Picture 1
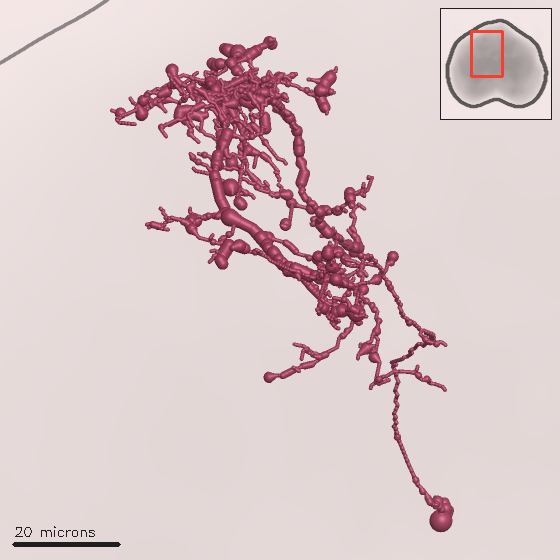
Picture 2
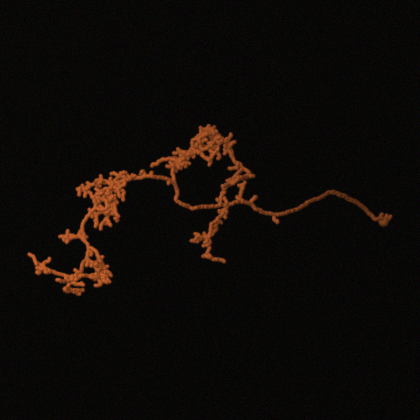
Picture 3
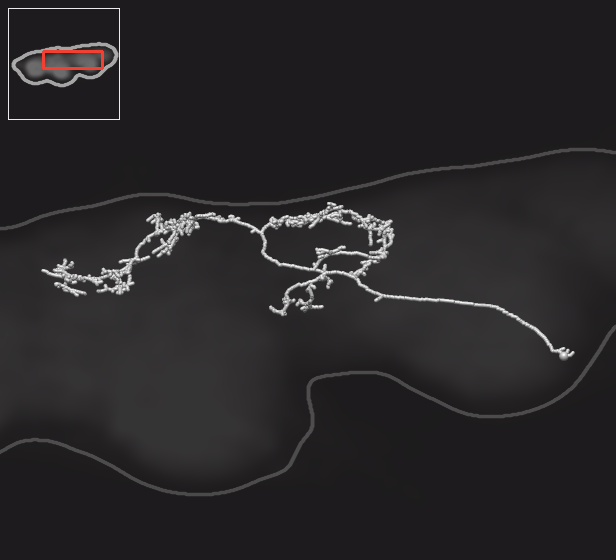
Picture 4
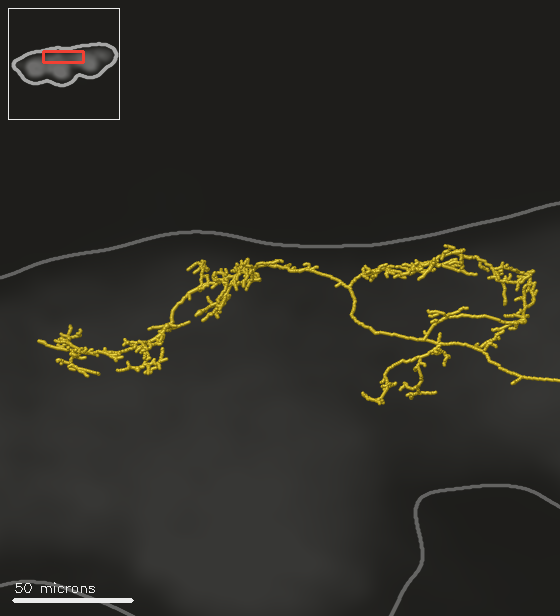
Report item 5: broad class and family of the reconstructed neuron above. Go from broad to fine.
nerve-cord intrinsic neuron; hemilineage 06B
